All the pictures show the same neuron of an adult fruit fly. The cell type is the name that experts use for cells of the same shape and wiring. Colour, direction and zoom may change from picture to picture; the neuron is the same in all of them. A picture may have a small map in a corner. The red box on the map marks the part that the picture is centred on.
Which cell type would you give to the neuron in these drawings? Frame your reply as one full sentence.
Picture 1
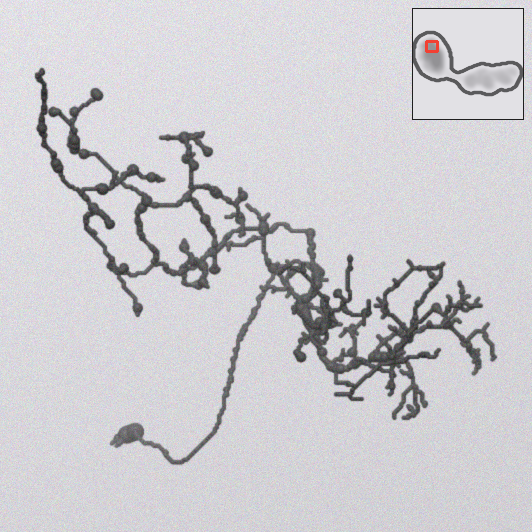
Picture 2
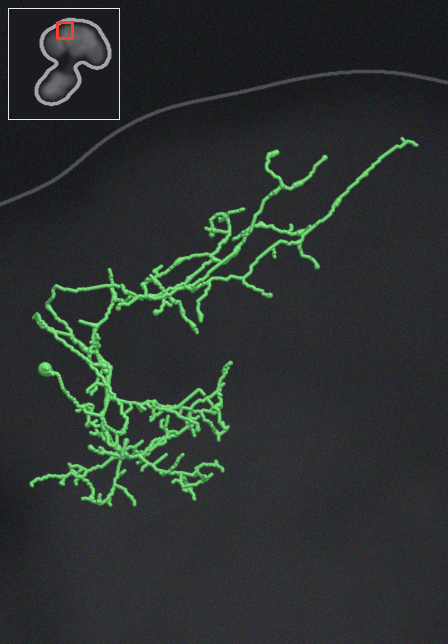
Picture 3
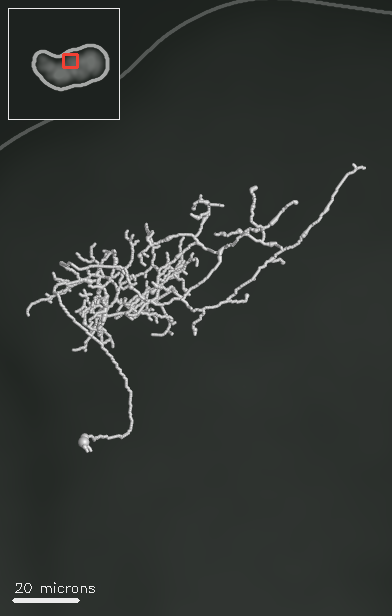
This neuron carries the cell type designation LHAV5a10_b.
